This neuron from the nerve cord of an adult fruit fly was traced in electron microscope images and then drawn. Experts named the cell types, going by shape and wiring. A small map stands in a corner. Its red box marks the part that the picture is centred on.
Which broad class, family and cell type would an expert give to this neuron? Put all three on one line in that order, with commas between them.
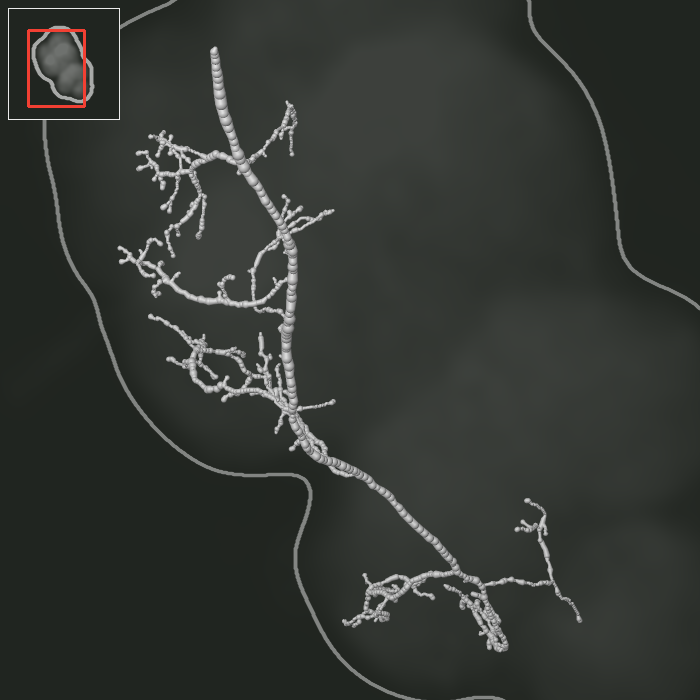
descending neuron, DNg, DNg108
